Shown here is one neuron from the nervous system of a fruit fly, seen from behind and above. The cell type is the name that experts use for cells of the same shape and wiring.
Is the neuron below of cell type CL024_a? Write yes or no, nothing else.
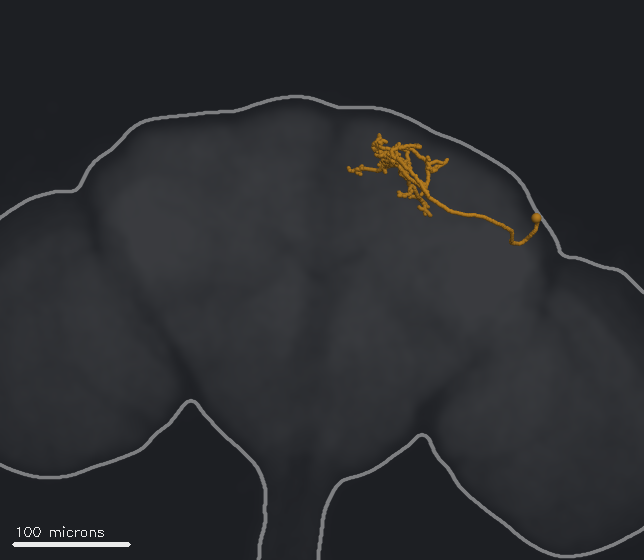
no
